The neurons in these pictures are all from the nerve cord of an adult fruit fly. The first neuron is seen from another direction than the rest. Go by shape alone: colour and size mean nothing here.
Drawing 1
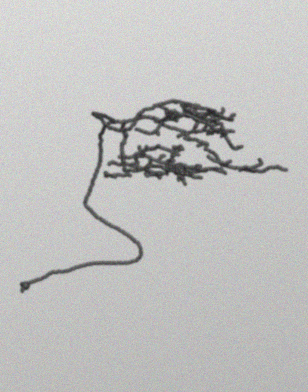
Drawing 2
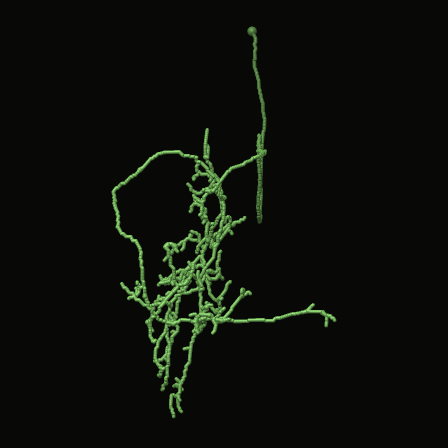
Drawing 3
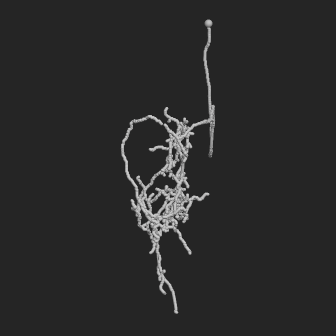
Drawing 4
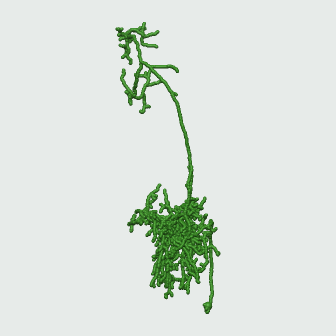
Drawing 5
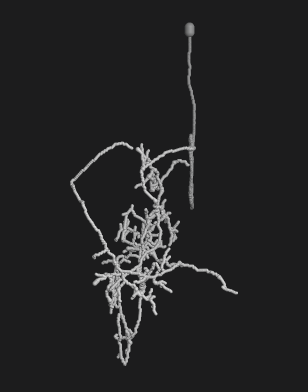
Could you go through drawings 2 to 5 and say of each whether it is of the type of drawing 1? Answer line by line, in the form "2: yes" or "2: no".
2: yes
3: yes
4: no
5: yes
